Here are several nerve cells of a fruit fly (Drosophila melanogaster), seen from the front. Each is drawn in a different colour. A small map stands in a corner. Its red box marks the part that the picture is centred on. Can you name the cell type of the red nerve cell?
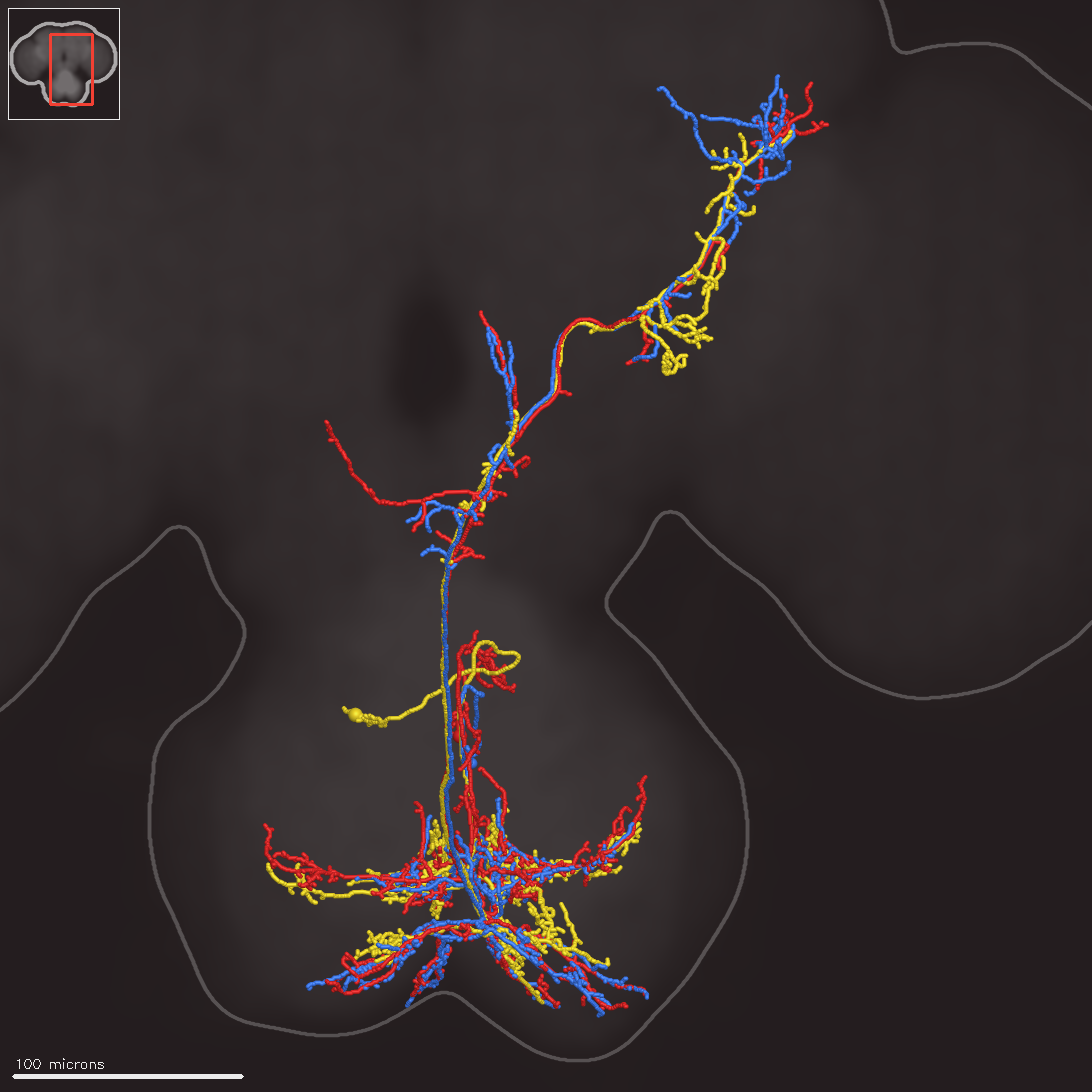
AN05B102d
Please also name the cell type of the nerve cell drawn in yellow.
AN05B023c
